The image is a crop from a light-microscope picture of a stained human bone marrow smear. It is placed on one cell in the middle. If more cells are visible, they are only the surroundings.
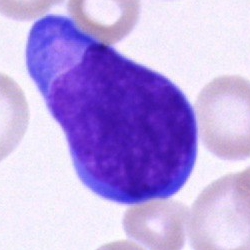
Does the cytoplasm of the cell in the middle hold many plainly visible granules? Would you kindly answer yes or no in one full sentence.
No, its cytoplasm is free of any visible granules.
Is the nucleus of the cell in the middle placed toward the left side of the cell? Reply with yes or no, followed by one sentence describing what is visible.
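No. The scant cytoplasm is widest at the upper-left end of the cell.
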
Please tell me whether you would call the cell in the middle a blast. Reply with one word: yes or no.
yes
